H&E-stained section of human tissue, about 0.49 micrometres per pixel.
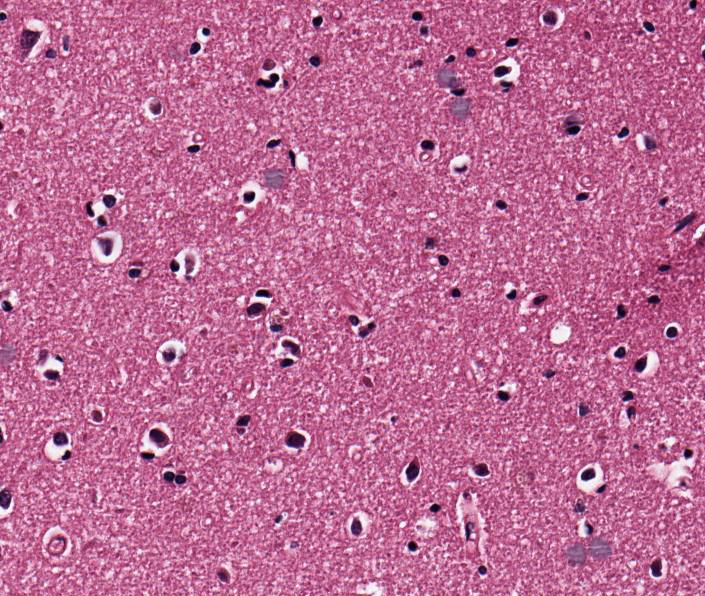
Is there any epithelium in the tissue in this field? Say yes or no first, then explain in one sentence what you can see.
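No. No epithelium or glandular structures are present anywhere in the field.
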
